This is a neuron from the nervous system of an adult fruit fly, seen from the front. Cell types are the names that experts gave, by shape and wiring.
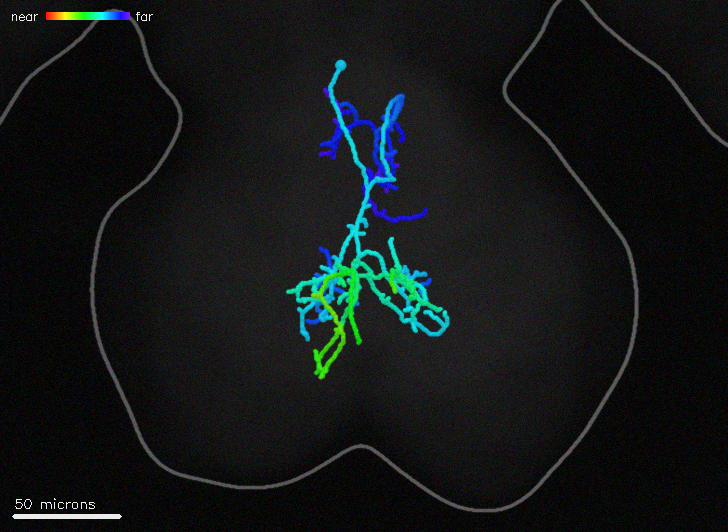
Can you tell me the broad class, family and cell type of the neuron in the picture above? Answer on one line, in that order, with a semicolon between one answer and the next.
nerve-cord intrinsic neuron; hemilineage 23B; IN23B035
